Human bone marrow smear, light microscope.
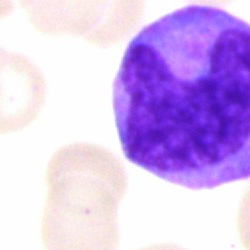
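Monocyte: notice the deep notch cut into the upper side of its nucleus. The chromatin is dark purple and mottled. The lilac-blue cytoplasm is widest just where it fills that notch at the top of the nucleus.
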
